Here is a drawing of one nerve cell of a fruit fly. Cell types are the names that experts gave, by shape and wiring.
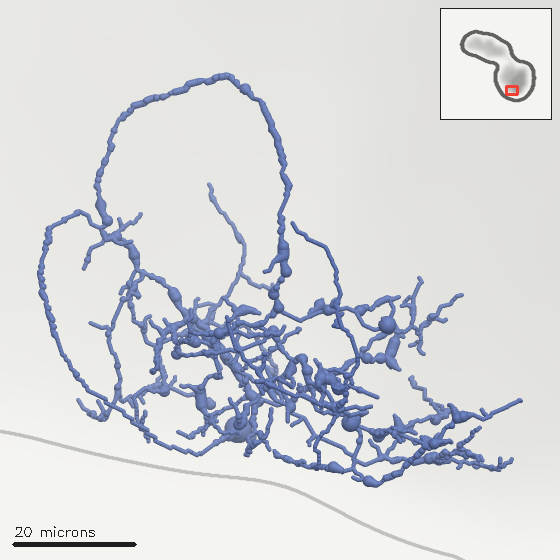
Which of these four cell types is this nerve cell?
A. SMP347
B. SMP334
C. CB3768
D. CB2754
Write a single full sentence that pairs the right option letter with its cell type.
The cell type CB2754, option D, is that of the nerve cell.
